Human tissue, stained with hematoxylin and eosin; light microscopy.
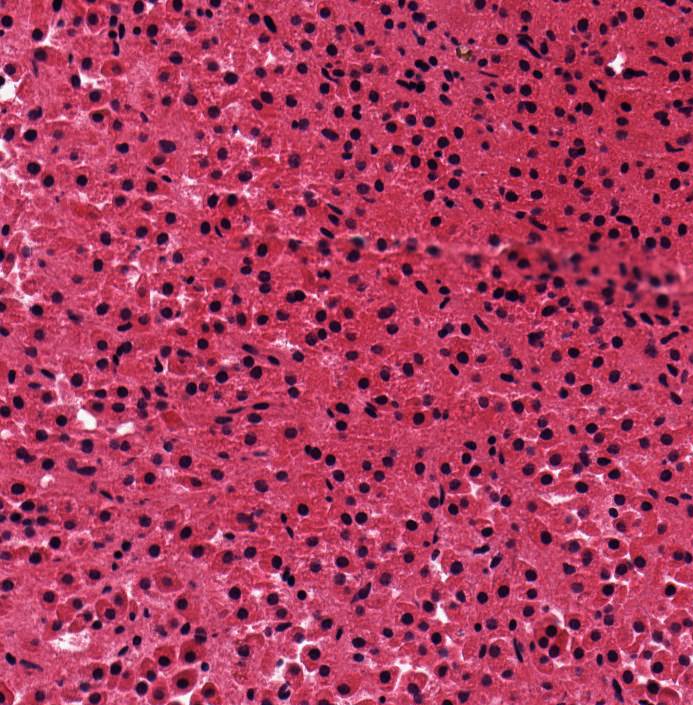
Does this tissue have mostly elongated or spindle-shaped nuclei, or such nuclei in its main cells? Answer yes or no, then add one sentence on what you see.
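No. Most nuclei are small, round and darkly stained, with little variation in size from one to the next.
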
